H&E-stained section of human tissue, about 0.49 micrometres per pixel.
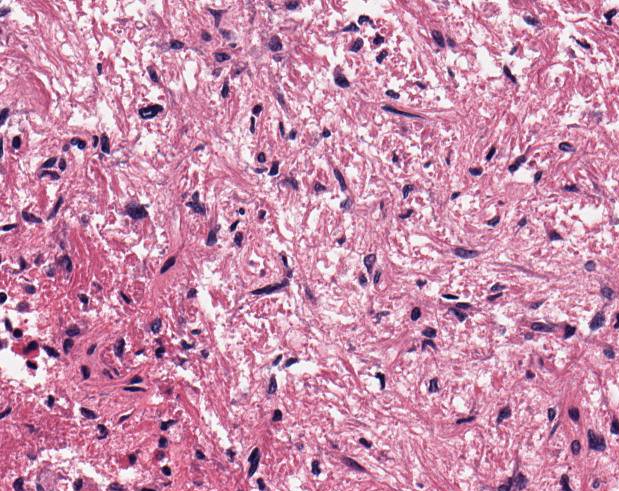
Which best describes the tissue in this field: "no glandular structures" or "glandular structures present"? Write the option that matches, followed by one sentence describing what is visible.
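No glandular structures. The whole field is a loose meshwork of pink fibrillary stroma with scattered cells and no organised units.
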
